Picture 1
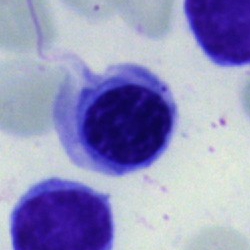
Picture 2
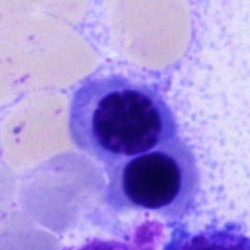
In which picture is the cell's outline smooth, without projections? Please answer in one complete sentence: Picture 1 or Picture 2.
Picture 2 shows a cell with a smooth, even edge.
